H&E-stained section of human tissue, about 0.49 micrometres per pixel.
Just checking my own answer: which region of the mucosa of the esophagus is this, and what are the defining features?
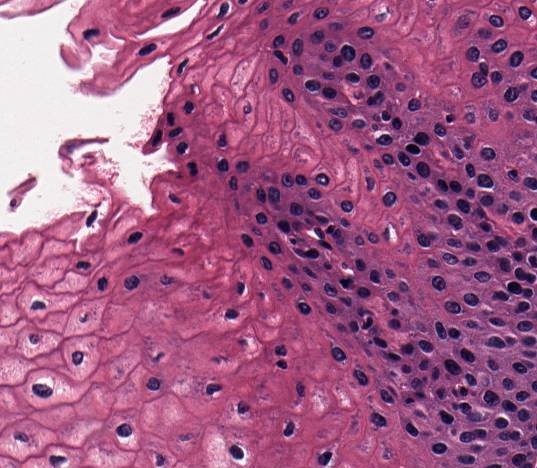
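Let me see: this is stratified squamous nonkeratinized epithelium. At the upper left, beyond the surface, lies an unstained empty space, and the surface cells there are flattened, some partly lifted away as thin strips. Those flattened cells still hold small dark nuclei.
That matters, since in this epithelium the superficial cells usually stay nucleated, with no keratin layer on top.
Toward the right, the cells turn smaller and more crowded, with larger oval nuclei.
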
